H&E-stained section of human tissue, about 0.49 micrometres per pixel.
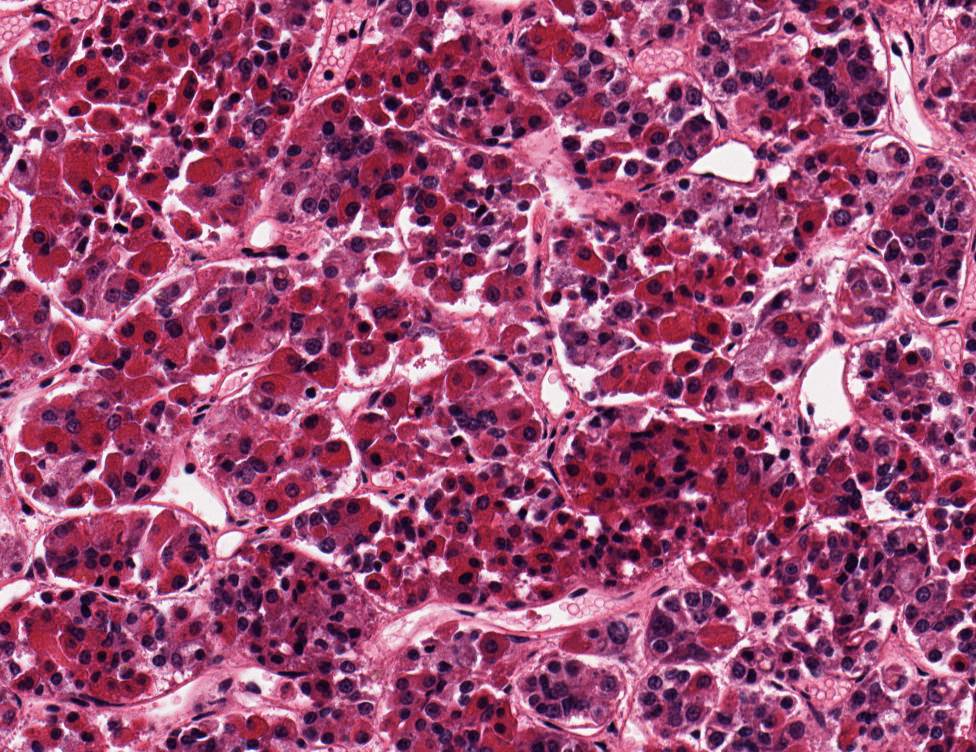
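Pituitary: across the field, cells form rounded nests and short cords between thin septa. Cells with pale purple-grey cytoplasm mingle with the red cells in the nests. The delicate septa carry thin-walled capillaries, some with red blood cells. Look: the nests are solid, lacking gland lumens.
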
